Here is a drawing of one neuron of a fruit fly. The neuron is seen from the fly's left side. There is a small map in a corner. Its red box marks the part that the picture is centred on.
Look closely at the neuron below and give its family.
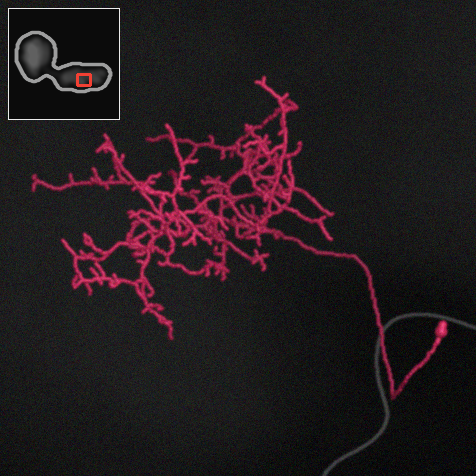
hemilineage 20A.22A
